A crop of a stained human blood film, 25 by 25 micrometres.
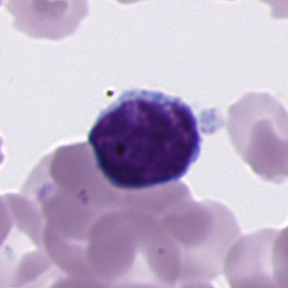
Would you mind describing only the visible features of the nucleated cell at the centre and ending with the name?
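First, the edge: along the top of the cell it is frayed and uneven. Second, the nucleus: a single unlobed oval mass, with a tiny black dot lying to the left of its centre. Third, the cytoplasm: no granules are seen. Name: typical lymphocyte.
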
